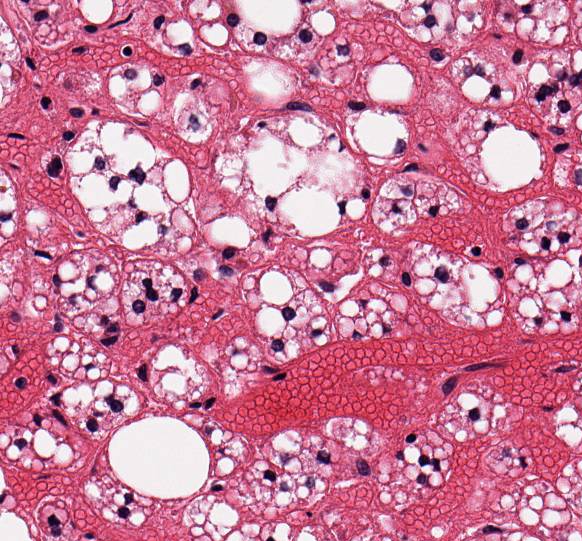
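Adrenal gland in an H&E section. In the nests, the cytoplasm looks filled with many clear, round vacuoles of differing sizes. The nuclei there seem small, round and darkly stained. A few single vacuoles are much larger, I notice; the largest lies at lower left. A broad band of closely packed red blood cells runs roughly horizontally across the lower middle.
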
